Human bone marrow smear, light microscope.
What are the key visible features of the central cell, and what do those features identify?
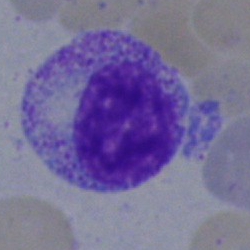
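Looking first at the nucleus, I find it off-centre, over toward the right side of the cell. On its left the cytoplasm forms a broad crescent holding numerous purple granules. Just left of the nucleus, though, there is a paler area with fewer granules. I'd name this cell a myelocyte.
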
